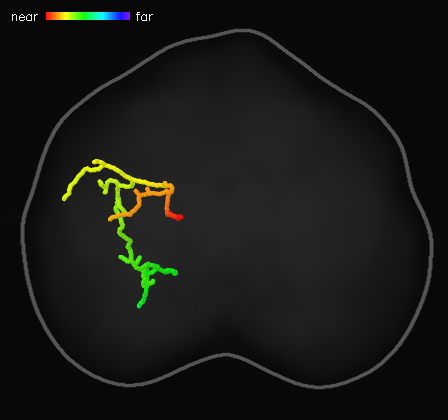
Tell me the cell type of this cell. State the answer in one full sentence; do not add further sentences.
The neuron is typed under the name DNg72.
